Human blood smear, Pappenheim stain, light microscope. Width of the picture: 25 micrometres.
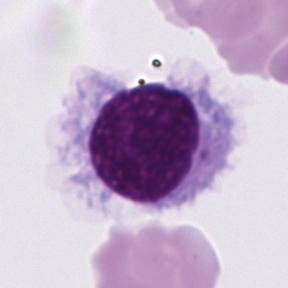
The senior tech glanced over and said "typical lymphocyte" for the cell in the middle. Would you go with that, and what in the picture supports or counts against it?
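This is a hairy cell, not a typical lymphocyte. Fine, ragged projections run all around its irregular outline.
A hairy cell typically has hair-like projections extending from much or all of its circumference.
These projections speak for hairy cell. The cytoplasm is pale blue. A red cell lies just below, almost touching the lower edge, and two tiny dark refractile dots sit just above the nucleus.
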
